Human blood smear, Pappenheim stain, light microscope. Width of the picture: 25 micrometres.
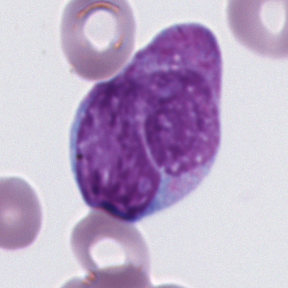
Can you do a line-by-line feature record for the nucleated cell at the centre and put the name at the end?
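Nucleus: curved groove across it, two overlapping lobes
Chromatin: finely granular, scattered pale spots, not coarsely clumped
Cytoplasm: thin rim, widest at lower right, pale blue
Nuclear share: about 80% of cell area
Name: atypical promyelocyte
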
